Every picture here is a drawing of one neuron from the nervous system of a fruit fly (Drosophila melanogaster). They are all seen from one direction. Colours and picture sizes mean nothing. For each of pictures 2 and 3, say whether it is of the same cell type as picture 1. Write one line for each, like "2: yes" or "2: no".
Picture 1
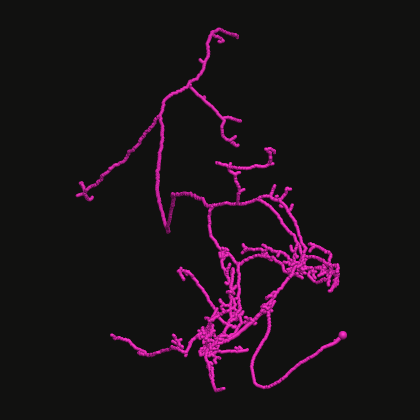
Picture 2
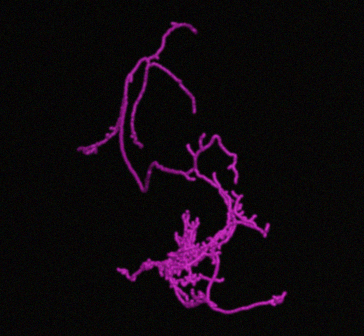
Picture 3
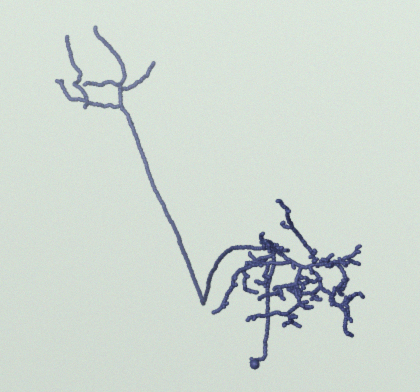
2: yes
3: no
